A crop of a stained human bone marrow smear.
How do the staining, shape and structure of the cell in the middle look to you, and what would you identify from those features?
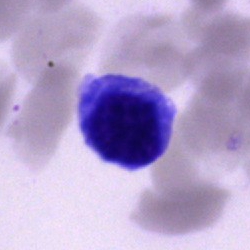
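A roughly round outline with a slightly uneven, somewhat angular edge encloses a nucleus that fills almost the whole cell. The nucleus stains a deep, dense violet-blue throughout. Cytoplasm appears only as a thin, paler blue rim at the upper left. It is a lymphocyte.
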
